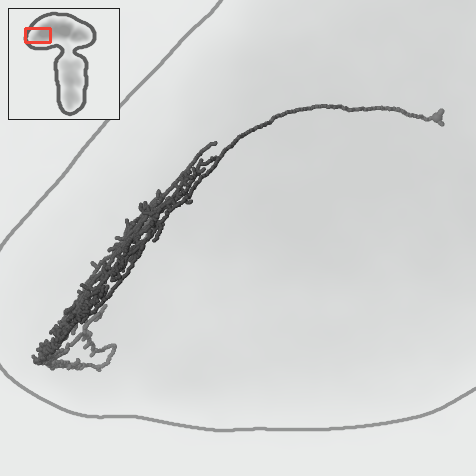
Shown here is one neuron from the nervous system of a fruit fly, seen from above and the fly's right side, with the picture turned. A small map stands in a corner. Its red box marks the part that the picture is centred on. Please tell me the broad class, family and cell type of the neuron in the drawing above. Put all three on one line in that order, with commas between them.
optic-lobe intrinsic neuron, Cm, Cm-DRA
